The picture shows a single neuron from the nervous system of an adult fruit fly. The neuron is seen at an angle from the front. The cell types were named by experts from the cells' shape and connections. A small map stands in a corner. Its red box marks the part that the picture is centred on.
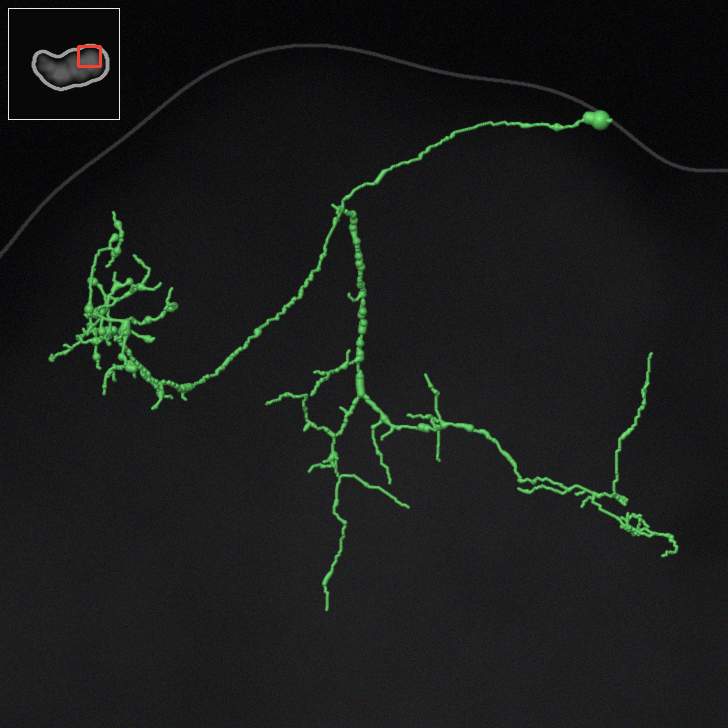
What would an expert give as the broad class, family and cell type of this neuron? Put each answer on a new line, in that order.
central-brain intrinsic neuron
hemilineage SLPpl1
SMP216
